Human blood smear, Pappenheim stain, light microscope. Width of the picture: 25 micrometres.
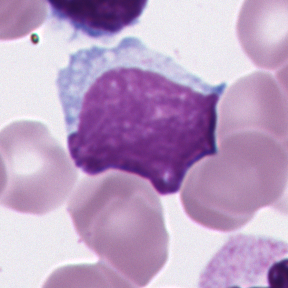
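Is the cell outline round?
No, it is irregular and angular.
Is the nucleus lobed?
No, it is a single unlobed mass that fills most of the cell, with the cytoplasm lying mainly along its upper and left sides.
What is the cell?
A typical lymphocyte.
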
